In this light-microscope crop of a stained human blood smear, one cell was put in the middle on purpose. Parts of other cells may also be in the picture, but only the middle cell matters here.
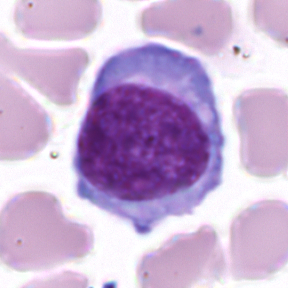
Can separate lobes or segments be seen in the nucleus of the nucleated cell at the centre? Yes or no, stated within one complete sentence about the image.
No, its nucleus is undivided, compact and round, oval or kidney-shaped.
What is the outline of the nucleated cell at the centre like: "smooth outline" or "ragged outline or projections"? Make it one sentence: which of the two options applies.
A rough edge runs around this cell.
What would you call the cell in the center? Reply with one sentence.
The single cell at the center of the crop is a plasma cell.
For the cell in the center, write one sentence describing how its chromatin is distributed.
Chromatin texture is fine, and coarse clumps are absent.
